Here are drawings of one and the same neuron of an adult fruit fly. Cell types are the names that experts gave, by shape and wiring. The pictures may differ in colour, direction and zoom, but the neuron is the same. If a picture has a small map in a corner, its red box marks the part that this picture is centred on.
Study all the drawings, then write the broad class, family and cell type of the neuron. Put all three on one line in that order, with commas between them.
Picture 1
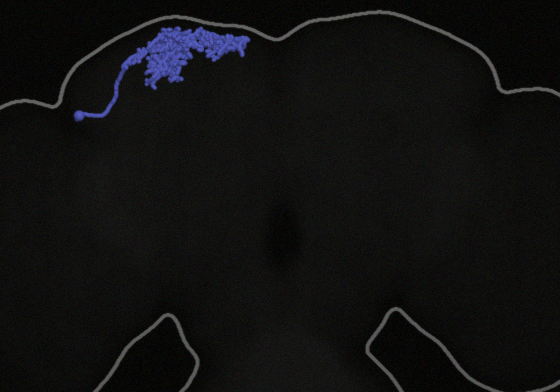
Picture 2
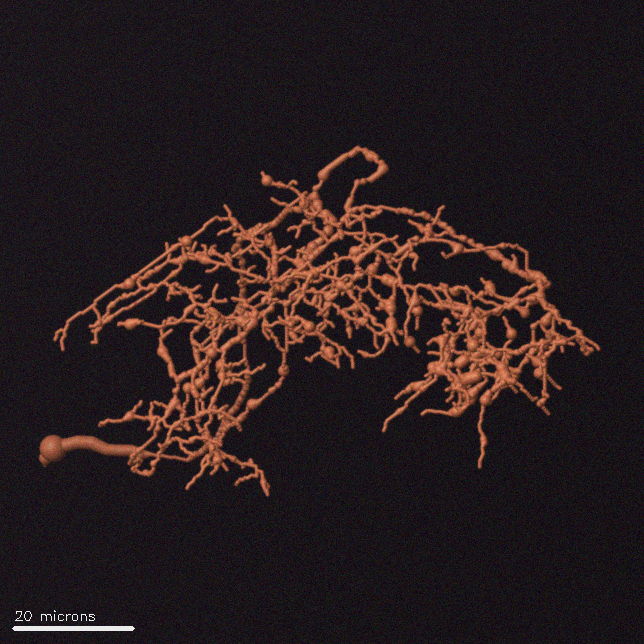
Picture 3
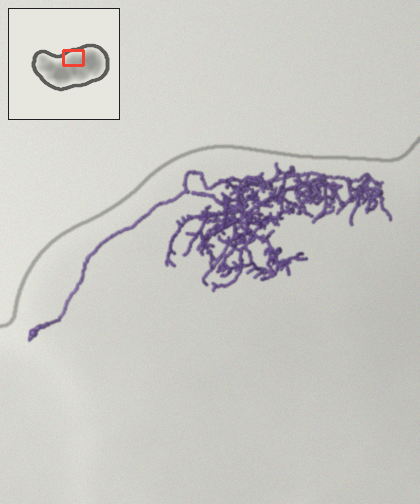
central-brain intrinsic neuron, hemilineage SLPpl3, SLP340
